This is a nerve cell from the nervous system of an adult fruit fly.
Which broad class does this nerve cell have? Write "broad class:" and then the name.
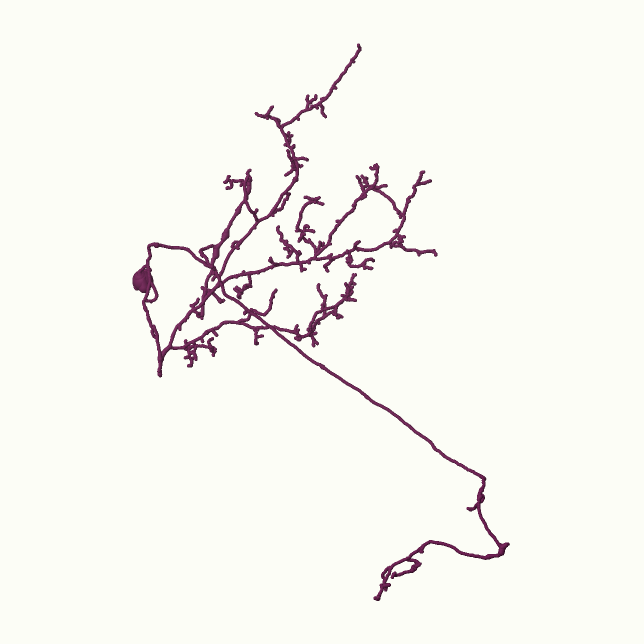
broad class: optic-lobe intrinsic neuron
